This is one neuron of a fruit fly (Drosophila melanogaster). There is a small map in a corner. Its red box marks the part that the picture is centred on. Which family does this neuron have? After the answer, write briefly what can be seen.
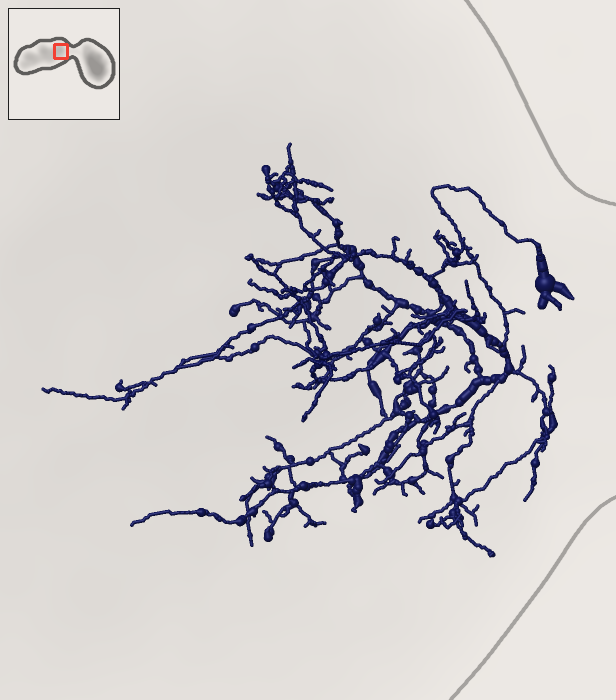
The family is hemilineage 13A. Its broad class is nerve-cord intrinsic neuron. The cell body is on the right of the picture. The picture shows dozens of branch ends.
